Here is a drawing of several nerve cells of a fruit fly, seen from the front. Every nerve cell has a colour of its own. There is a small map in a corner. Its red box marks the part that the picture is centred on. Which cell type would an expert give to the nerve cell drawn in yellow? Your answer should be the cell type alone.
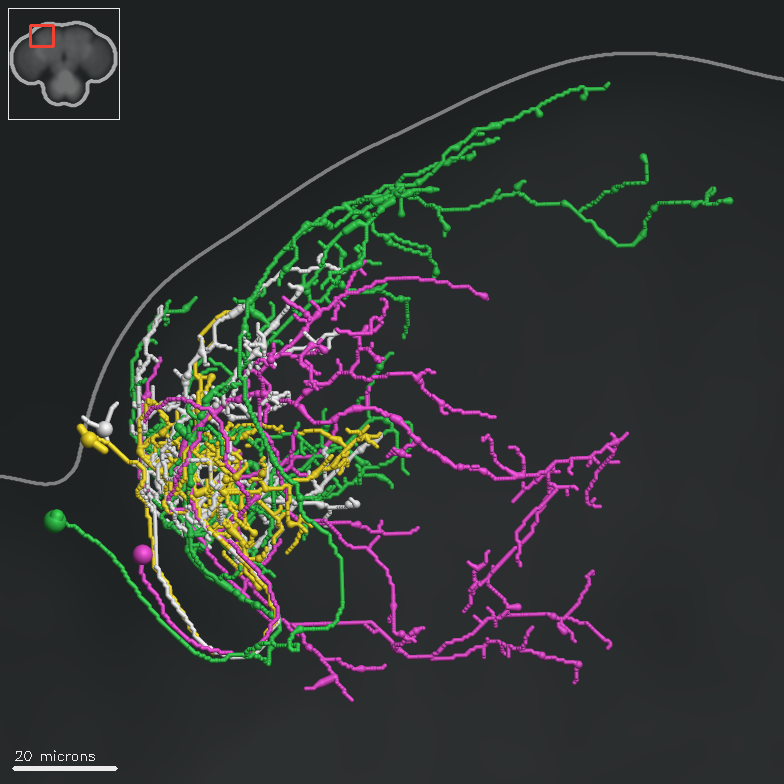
LHAV4g1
